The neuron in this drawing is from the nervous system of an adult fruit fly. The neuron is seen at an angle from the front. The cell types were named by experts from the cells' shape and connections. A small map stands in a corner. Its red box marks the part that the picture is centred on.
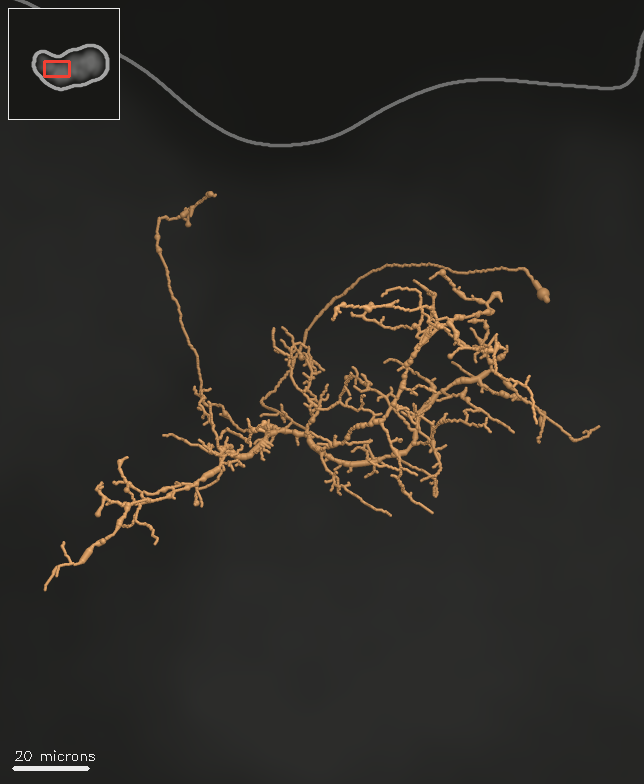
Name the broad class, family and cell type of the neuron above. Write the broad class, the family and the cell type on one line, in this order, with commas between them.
nerve-cord intrinsic neuron, hemilineage 11A, IN11A028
